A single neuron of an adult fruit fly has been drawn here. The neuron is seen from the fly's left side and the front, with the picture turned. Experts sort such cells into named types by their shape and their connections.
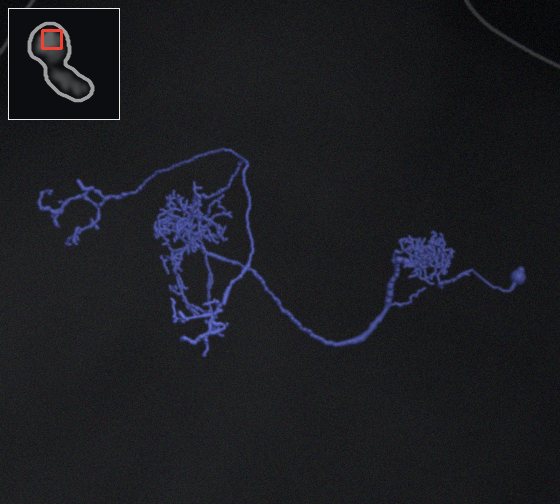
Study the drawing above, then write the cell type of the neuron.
PFL2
